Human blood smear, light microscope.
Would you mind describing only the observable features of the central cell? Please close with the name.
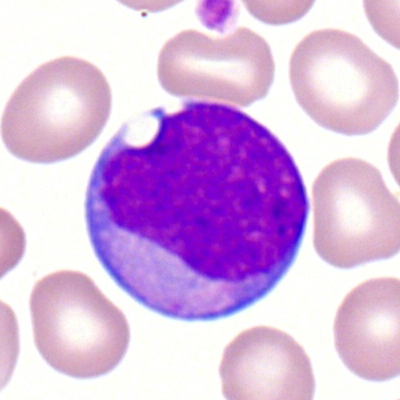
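Start with the nucleus, which fills the upper part of the cell; the cytoplasm lies mainly below it. The chromatin is purple, mottled and patchy. At its outer edge the cytoplasm shows a deeper blue rim. A single clear round vacuole sits at the cell's upper left edge. What you are looking at is a myeloblast.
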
